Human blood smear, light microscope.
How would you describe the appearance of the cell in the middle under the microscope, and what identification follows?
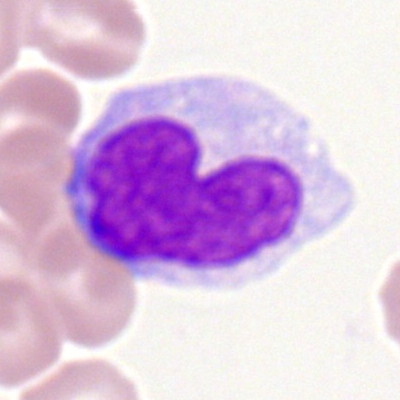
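Look at the nucleus: bean-shaped, one notch cut into its upper edge. It's pushed toward the lower left, so the band of cytoplasm is wider at the upper right. Chromatin's deep purple, soft and mottled rather than dense solid blocks. Plenty of pale greyish blue cytoplasm, too. That's a monocyte.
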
